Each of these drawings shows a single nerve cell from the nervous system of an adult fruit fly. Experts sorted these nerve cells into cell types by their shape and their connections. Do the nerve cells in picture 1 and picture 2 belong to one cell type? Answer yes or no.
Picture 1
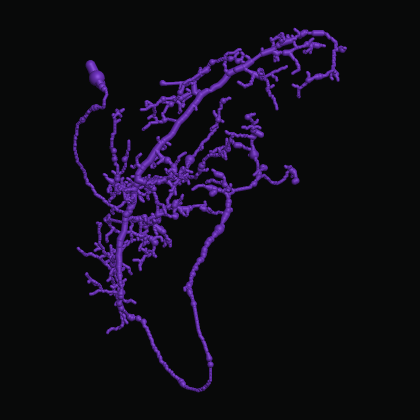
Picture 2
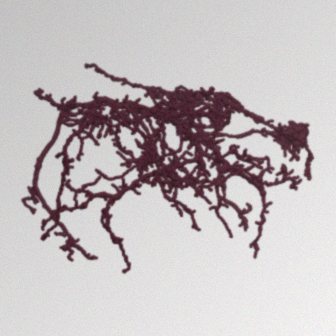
no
